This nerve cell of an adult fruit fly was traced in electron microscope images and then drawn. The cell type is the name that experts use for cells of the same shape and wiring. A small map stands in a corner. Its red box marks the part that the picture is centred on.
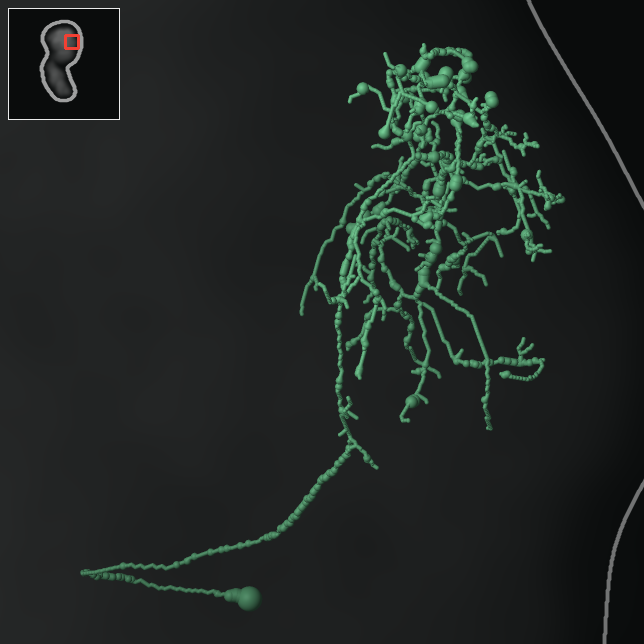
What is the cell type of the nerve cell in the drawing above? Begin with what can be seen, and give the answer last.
Its cell body lies at the bottom of the picture. The picture shows dozens of branch ends. This is a central-brain intrinsic neuron. Its cell type is SLP101.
